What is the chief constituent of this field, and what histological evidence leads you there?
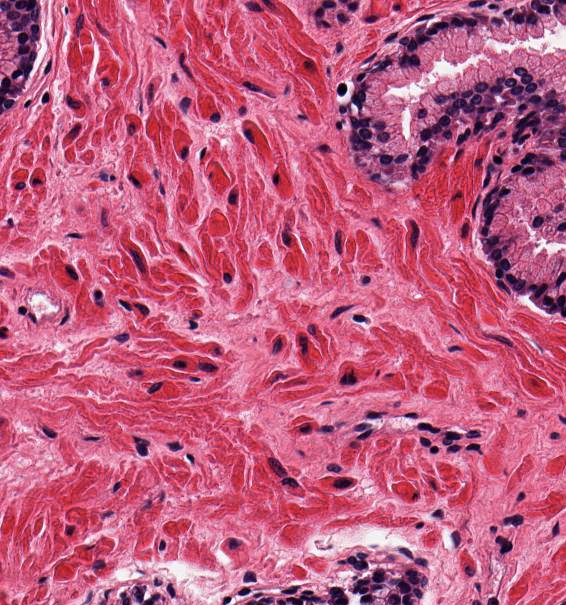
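Tissue: fibromuscular stroma. Spindle cells in bundles that interlace and run in many directions. Cells with abundant bright pink cytoplasm and single elongated, blunt-ended dark nuclei, as in smooth muscle.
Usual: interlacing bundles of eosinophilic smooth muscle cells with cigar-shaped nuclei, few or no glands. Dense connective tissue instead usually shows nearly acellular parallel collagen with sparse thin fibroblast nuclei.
One gland, top right: tall columnar cells, pale pink cytoplasm, basal dark nuclei. No fat cells seen.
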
